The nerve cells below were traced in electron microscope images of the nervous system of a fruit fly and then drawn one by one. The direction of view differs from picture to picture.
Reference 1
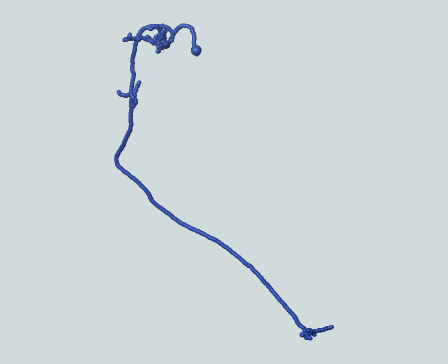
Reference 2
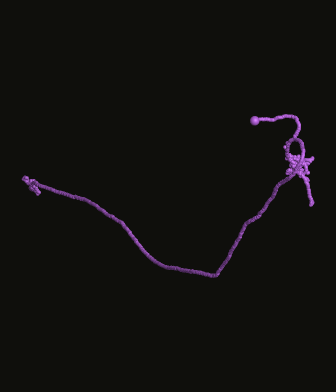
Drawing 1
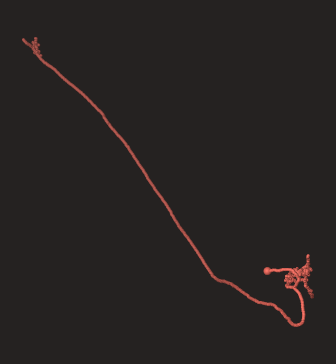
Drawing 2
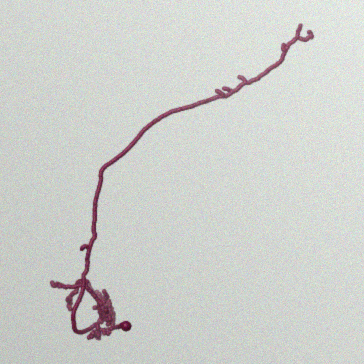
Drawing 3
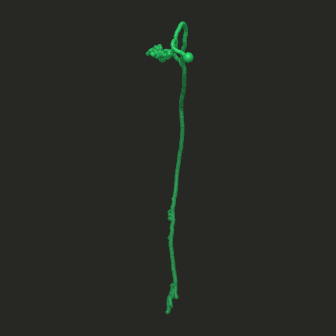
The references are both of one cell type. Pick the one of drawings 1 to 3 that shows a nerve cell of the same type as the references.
1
